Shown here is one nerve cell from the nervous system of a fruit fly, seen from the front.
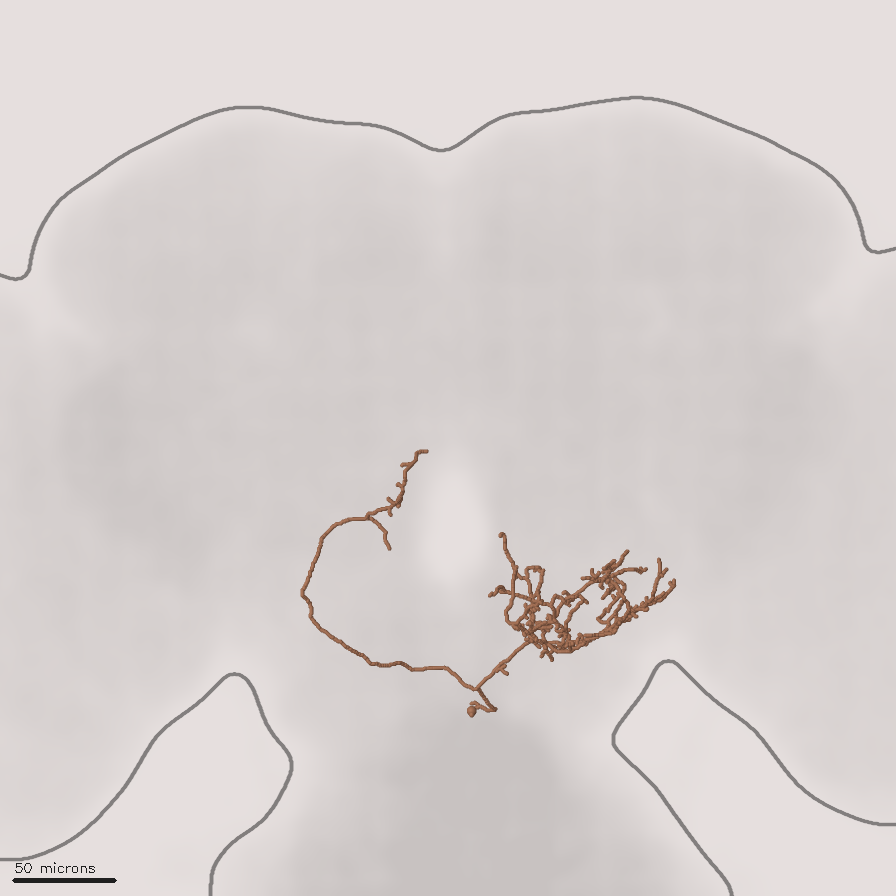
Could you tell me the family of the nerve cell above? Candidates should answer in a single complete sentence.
The nerve cell is listed under family hemilineage LB19.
